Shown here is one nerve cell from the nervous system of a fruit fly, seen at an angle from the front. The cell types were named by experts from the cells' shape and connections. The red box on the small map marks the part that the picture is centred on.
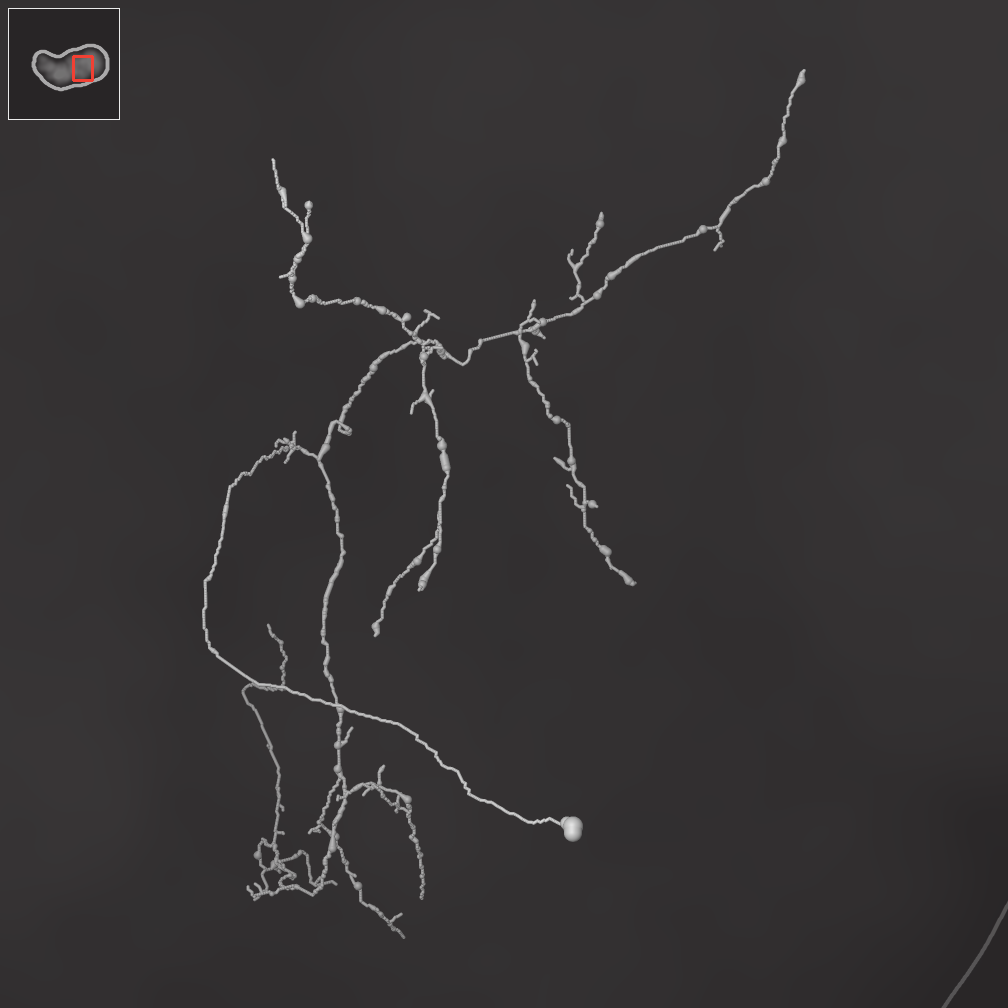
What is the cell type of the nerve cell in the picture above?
VES024_a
